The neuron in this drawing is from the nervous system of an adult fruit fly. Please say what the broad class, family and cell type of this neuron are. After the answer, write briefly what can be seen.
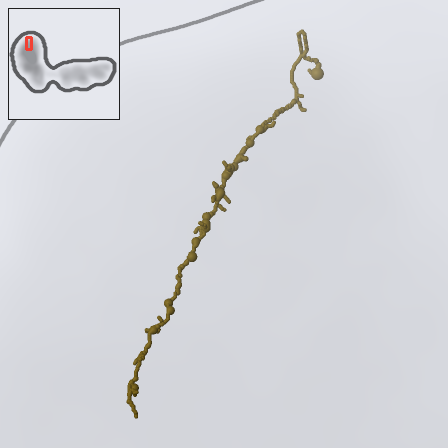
Its broad class is optic-lobe intrinsic neuron. Its family is Dm. It is of cell type Dm3c. Its cell body lies at the upper right of the picture. As drawn here it is taller than it is wide.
